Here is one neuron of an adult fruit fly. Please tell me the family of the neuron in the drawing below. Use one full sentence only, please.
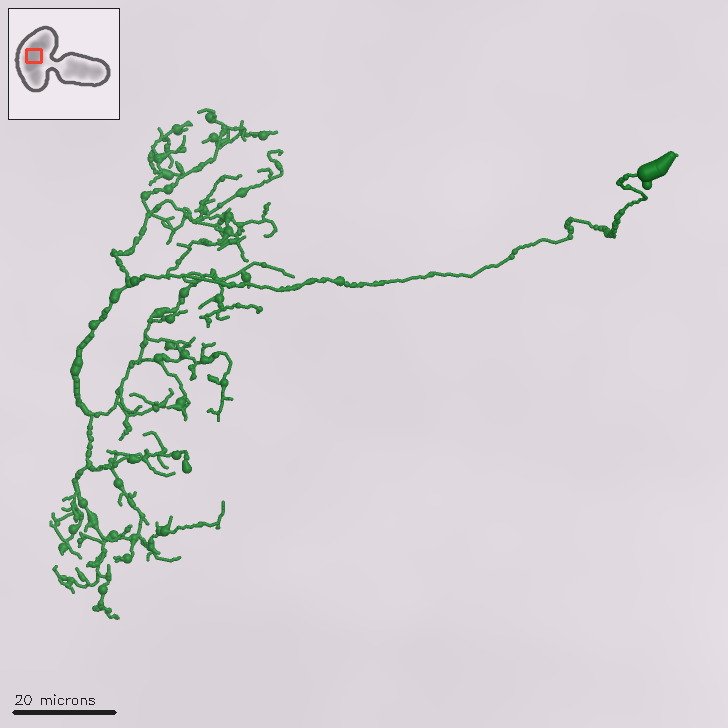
The neuron is listed under family hemilineage DM6_dorso_medial.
